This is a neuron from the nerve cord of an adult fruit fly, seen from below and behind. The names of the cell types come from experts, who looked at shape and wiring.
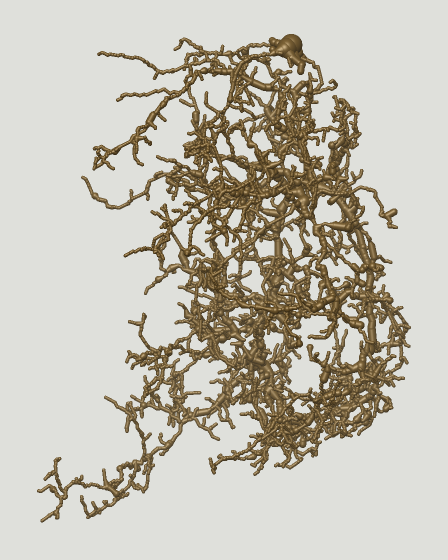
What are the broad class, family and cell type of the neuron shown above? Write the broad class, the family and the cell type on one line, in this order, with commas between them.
nerve-cord intrinsic neuron, hemilineage 21A, IN21A004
